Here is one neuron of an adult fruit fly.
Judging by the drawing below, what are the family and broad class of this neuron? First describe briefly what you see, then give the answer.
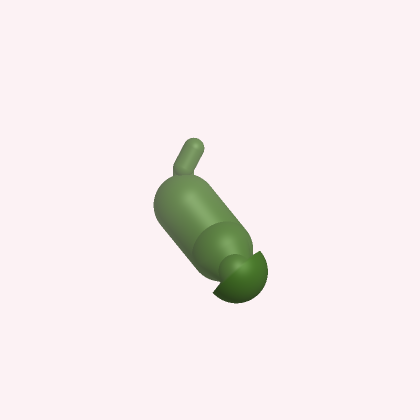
The drawing shows no cell body. As drawn here it is taller than it is wide. The name of its family is class visual. This is a photoreceptor or other optic-lobe sensory neuron.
